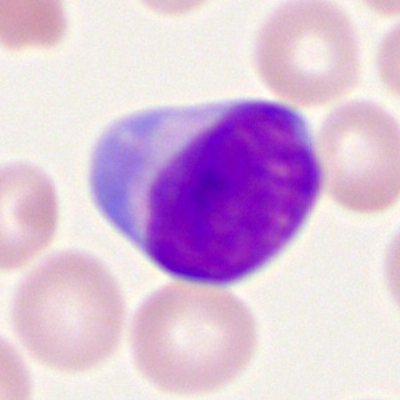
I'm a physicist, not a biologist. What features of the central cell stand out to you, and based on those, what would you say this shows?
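Outline: irregular and somewhat angular, not round. Nucleus: fills the right part of the cell, with the cytoplasm lying to its left. Cytoplasm: pale blue, with no granules visible. Name: myeloblast.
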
